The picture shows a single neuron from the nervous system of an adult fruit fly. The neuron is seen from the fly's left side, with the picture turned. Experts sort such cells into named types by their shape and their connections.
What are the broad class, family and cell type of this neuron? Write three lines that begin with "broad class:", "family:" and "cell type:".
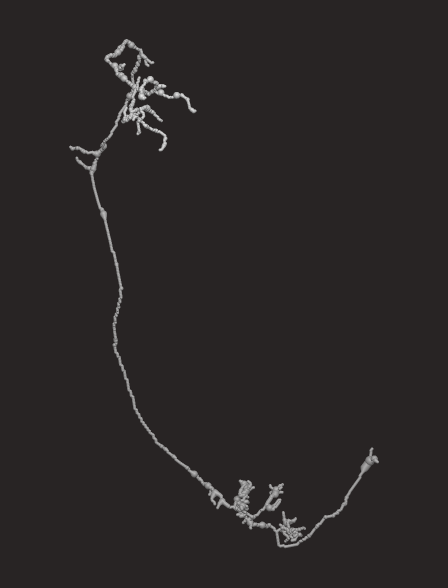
broad class: central-brain intrinsic neuron
family: class Kenyon Cell
cell type: KCg-m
